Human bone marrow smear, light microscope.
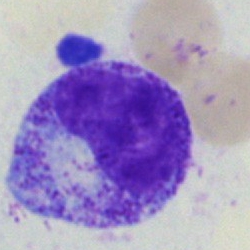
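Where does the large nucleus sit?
Off-centre, pushed toward the upper right of the cell.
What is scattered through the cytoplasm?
Many purple granules.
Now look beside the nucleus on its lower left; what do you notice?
A pale area, nearly free of granules.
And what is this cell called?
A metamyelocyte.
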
